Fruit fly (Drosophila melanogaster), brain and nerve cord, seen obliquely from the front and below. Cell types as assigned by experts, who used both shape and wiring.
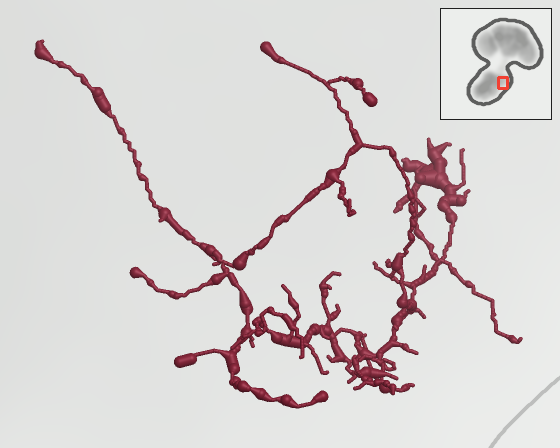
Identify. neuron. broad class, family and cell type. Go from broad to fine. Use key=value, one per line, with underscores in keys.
broad_class=nerve-cord intrinsic neuron
family=hemilineage 20A.22A
cell_type=IN20A.22A082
